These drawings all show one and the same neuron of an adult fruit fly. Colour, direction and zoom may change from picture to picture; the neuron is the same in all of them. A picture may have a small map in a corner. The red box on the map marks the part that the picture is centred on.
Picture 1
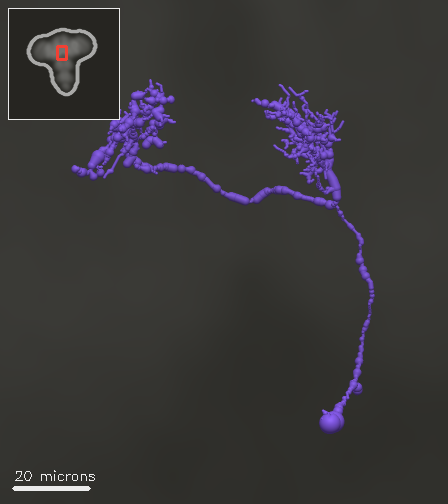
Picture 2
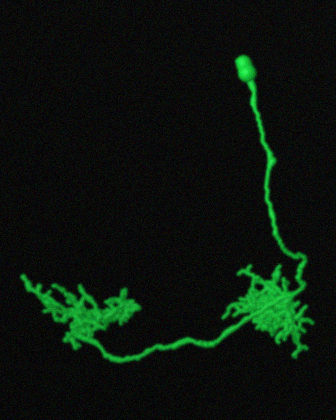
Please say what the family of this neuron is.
class CX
